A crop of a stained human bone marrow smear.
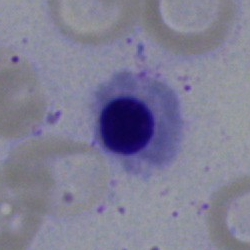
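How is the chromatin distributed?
Dense and evenly dark purple throughout the nucleus.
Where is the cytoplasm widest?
To the right of and below the nucleus rather than to its left; it is pale greyish blue.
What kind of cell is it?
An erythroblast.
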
